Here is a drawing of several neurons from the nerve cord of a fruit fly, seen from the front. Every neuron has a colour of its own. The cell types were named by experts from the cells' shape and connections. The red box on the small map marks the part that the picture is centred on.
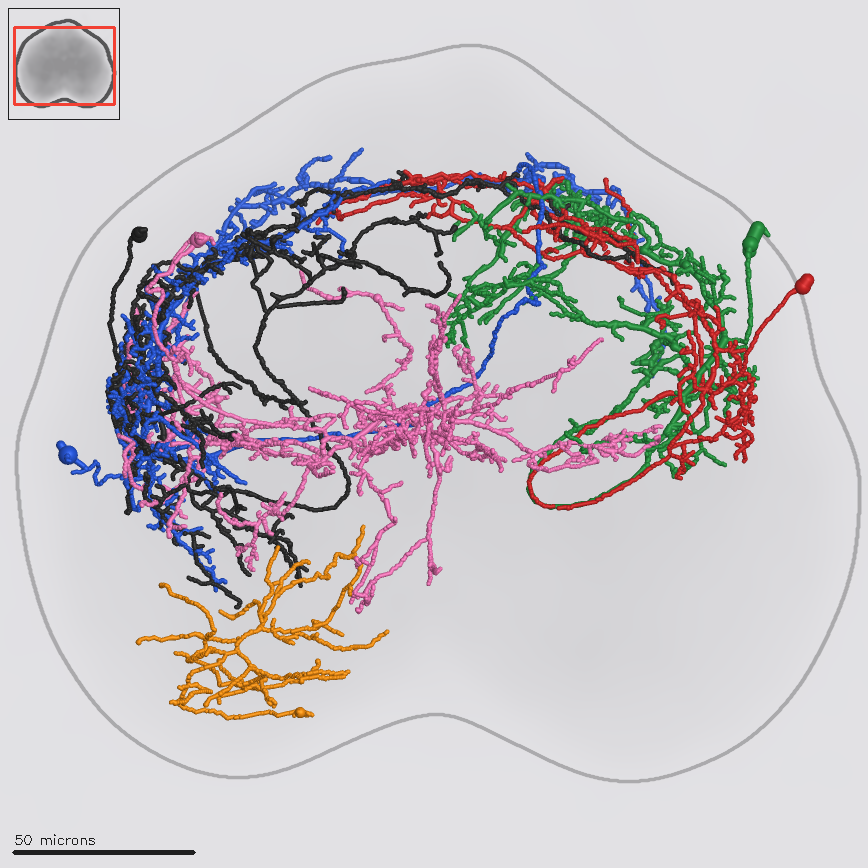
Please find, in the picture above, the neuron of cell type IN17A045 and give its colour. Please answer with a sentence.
The colour is black.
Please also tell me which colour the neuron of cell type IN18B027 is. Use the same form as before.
The colour is blue.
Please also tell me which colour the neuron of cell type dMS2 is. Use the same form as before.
The colour is green.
